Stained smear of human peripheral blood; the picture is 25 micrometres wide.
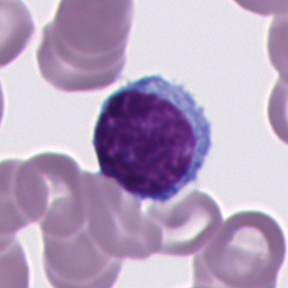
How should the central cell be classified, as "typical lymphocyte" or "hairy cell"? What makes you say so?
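It is a typical lymphocyte. What decides it is the cytoplasm, which forms only a narrow pale blue rim, widest on the upper right side.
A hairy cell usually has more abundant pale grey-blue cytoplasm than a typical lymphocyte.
The rest is there to see: a round, unindented nucleus about 9 micrometres across, with dense, dark purple chromatin showing coarse clumps and paler streaks. On the right side, the cell margin is finely fuzzy and irregular.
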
